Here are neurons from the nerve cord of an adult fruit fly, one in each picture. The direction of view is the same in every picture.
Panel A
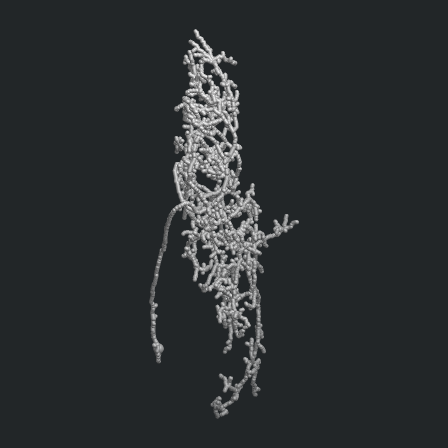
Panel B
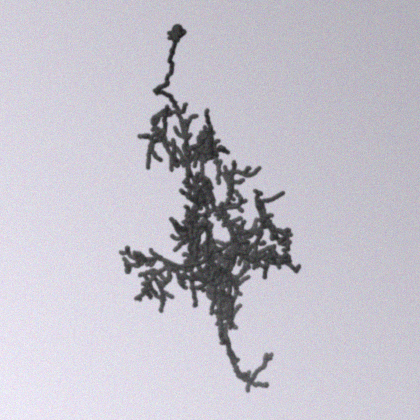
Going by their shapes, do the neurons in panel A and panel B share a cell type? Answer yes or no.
no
